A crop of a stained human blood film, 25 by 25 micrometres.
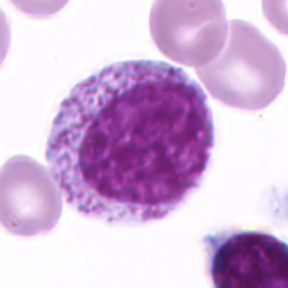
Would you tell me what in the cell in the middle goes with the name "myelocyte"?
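Look first at the cytoplasm of this myelocyte: it is pale lilac and forms a crescent that is widest on the left side.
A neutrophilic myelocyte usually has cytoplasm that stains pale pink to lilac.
So that pale lilac colour goes with the name. Now move to the nucleus, which sits off-centre towards the right side of the cell. The cell is about 14 micrometres across. You won't find any vacuoles in the cytoplasm. Near the upper right edge, red cells lie close by, but they don't cover the cell.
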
